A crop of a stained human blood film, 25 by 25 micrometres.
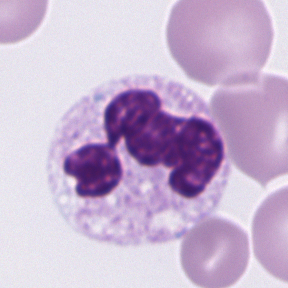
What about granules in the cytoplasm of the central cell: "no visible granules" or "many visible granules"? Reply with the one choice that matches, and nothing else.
Many visible granules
